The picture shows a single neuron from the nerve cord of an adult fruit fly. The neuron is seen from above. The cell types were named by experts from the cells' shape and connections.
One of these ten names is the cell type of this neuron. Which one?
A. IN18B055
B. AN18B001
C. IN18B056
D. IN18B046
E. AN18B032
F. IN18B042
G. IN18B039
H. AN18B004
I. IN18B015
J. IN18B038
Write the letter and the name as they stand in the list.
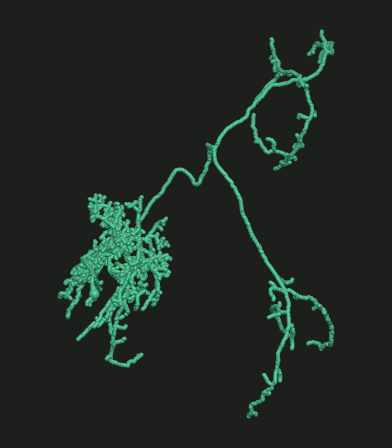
I. IN18B015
